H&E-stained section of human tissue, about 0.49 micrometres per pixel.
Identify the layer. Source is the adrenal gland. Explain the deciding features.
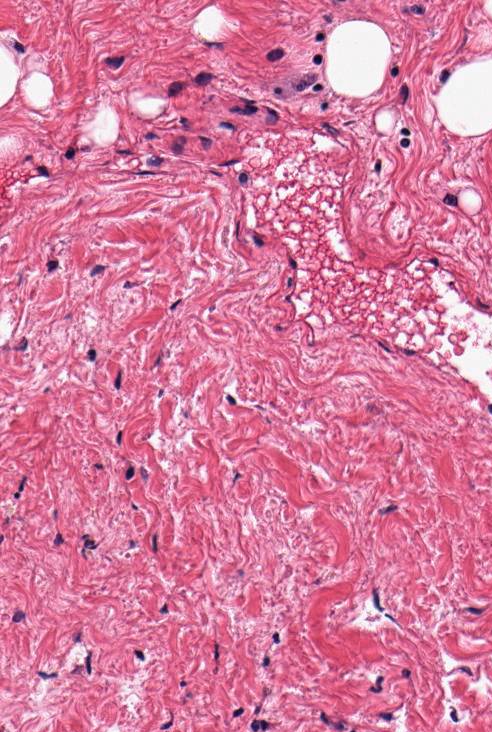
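What I see here is dense connective tissue. Densely packed eosinophilic collagen bundles fill the field from the middle down to the bottom, wavy and running in many directions. Between them I pick out only sparse, small, dark, spindle-shaped fibroblast nuclei.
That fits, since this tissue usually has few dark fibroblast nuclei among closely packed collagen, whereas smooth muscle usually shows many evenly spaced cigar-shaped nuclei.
Along the top lie the round empty spaces of adipocytes.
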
